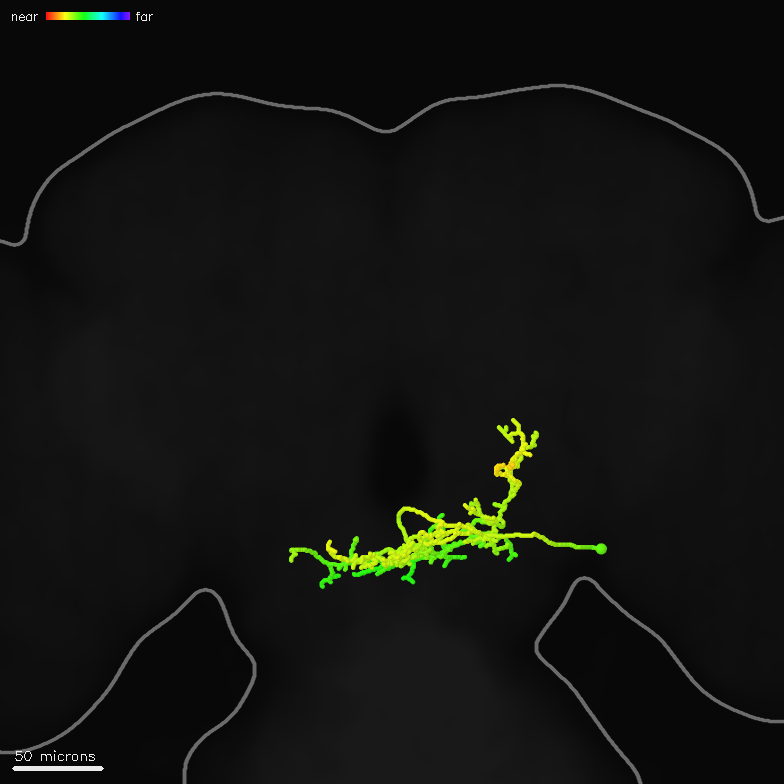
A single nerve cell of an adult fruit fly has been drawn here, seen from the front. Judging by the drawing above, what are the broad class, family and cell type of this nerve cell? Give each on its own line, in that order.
central-brain intrinsic neuron
ALON
ALON2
